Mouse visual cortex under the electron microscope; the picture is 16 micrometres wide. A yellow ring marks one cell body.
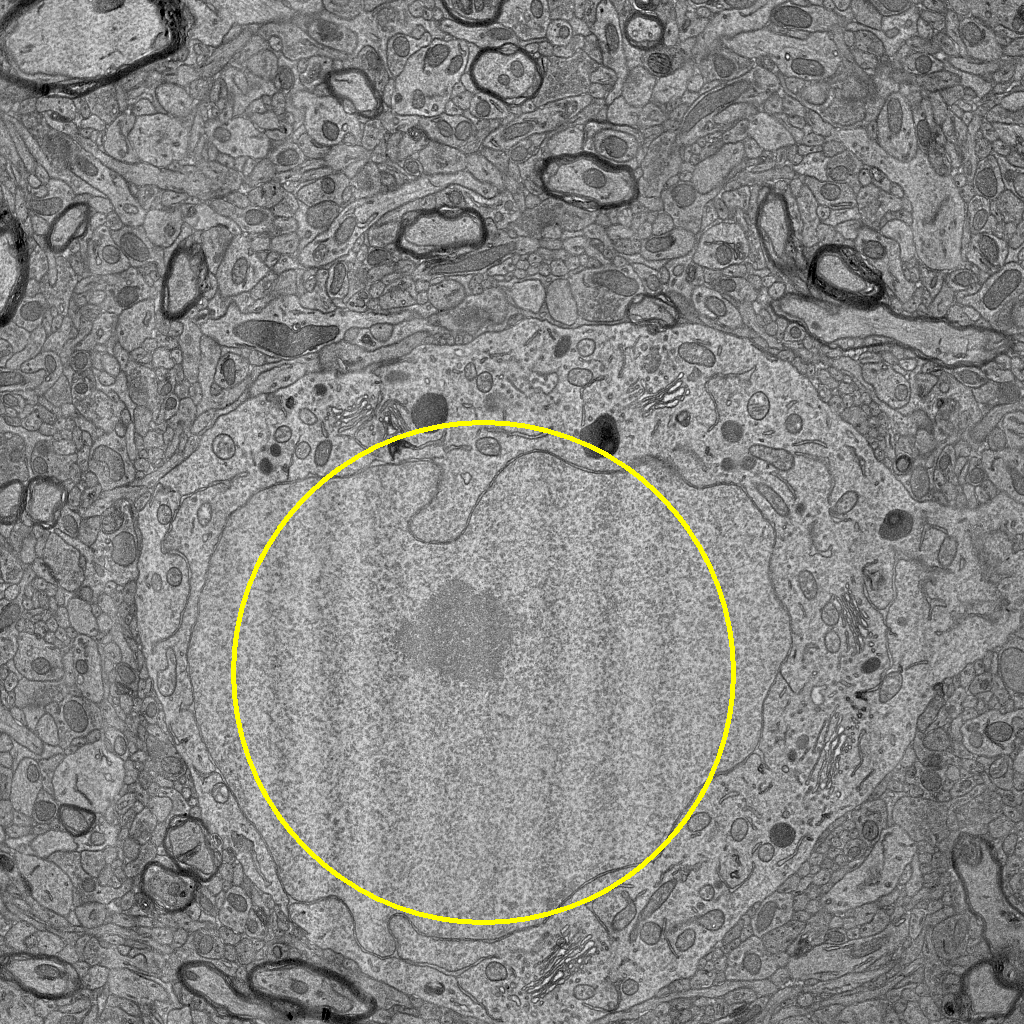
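Inhibitory neuron. Notice first the nucleus: large, roundish, and lying wholly within the picture. Near its centre you'll find a single grey, irregular nucleolus. Now follow the cytoplasm around it; it forms a moderately wide rim, widest on the right side. Take your time with that rim, and you'll see several Golgi stacks lying around the nucleus.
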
